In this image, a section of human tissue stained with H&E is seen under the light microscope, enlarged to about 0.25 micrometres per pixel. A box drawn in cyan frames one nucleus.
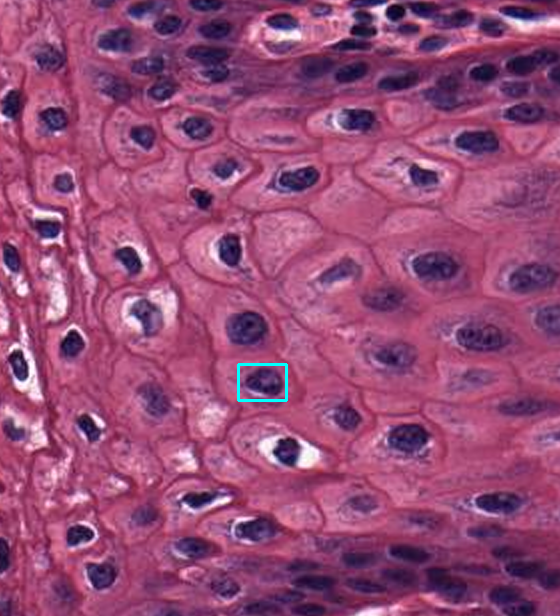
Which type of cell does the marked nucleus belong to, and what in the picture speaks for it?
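This is a squamous epithelial cell. The nucleus is oval, dark purple, and about the same size as the nuclei of the neighbouring cells. The cytoplasm is pink and fills a polygonal cell with a distinct darker pink border. The cell lies in a tightly packed mosaic of similar polygonal cells, between a cell above with a round dark nucleus and a cell below whose nucleus sits in a wide clear space.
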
